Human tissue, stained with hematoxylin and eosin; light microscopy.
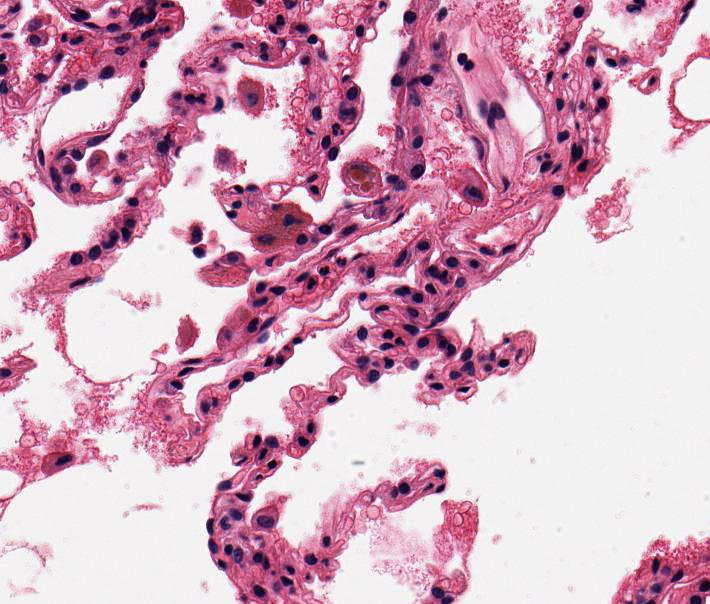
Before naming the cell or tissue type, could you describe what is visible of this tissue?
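Lacy network of thin branching walls enclosing rounded empty spaces across the field. Walls lined by flattened cells with dark oval nuclei; no tall columnar lining. Small vessel near the top, right of centre: pink wall, slit-like lumen. No glands, no fat cells. Conclusion: lung.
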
